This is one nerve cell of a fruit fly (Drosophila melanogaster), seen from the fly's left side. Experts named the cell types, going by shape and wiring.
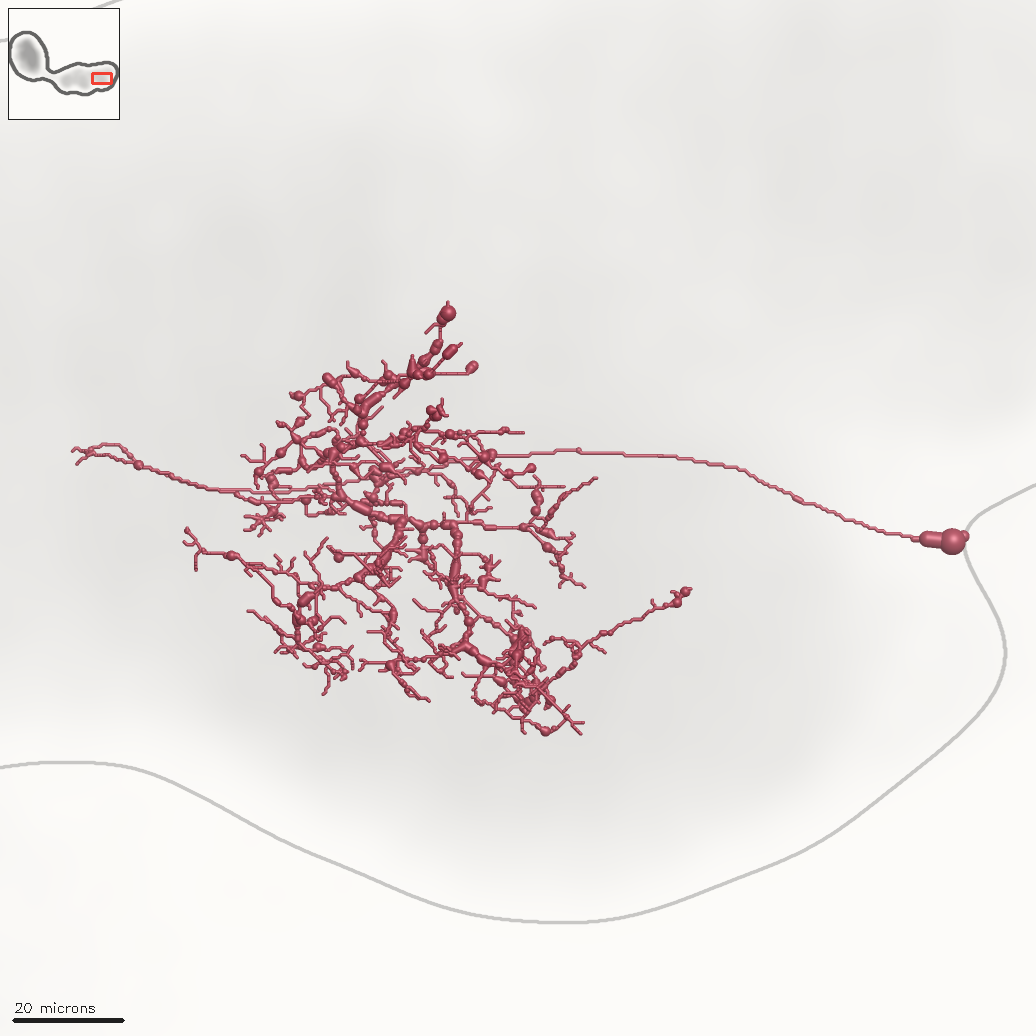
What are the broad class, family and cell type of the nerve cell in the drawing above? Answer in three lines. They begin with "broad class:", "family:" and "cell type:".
broad class: nerve-cord intrinsic neuron
family: hemilineage 12B
cell type: IN12B034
